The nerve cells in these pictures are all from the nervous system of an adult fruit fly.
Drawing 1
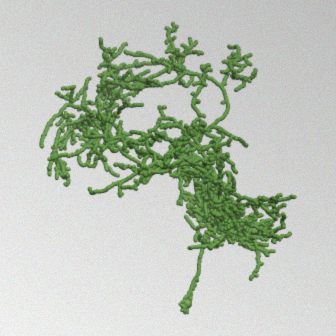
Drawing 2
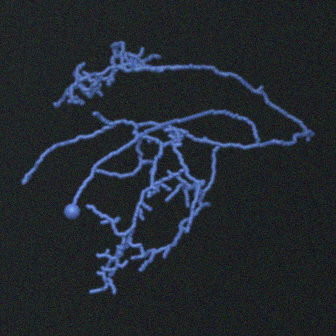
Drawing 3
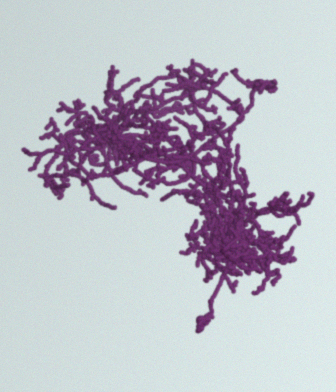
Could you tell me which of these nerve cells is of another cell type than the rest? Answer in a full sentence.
Drawing 2 is the odd one out.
